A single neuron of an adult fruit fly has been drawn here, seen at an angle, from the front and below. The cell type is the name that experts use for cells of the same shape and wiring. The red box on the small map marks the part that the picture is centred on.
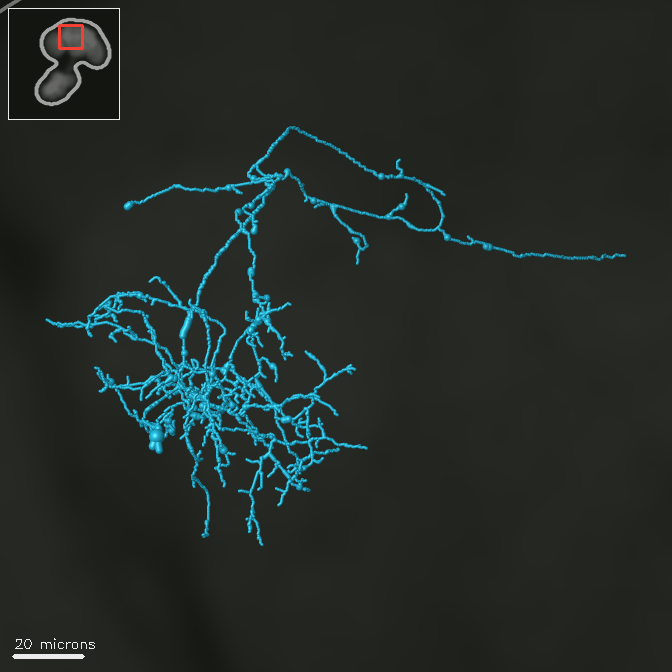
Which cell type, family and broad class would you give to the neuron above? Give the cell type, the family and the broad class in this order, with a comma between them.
CB2257, hemilineage VLPl&p2_lateral, central-brain intrinsic neuron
